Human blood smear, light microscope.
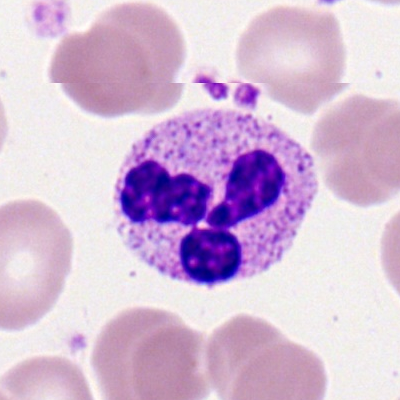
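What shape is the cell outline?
Roughly round and smooth.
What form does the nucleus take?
It is split into several separate lobes, and no nucleoli can be seen in it.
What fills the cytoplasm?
Fine purple granules.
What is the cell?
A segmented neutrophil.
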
